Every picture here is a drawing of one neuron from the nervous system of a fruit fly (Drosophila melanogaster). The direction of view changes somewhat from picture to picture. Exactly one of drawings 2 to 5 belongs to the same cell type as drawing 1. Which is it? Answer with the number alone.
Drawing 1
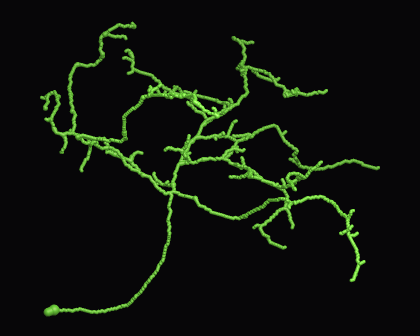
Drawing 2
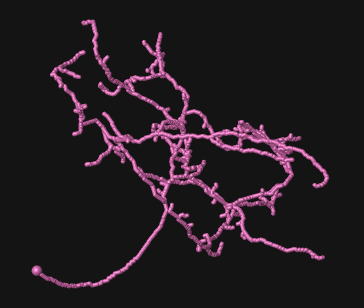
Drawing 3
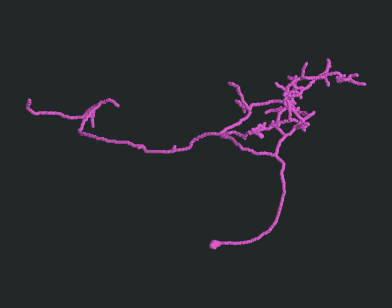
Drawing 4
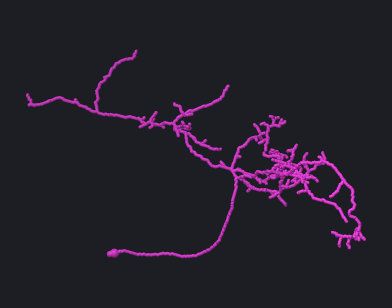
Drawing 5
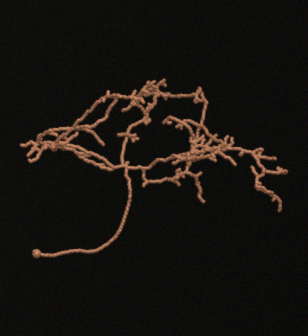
2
